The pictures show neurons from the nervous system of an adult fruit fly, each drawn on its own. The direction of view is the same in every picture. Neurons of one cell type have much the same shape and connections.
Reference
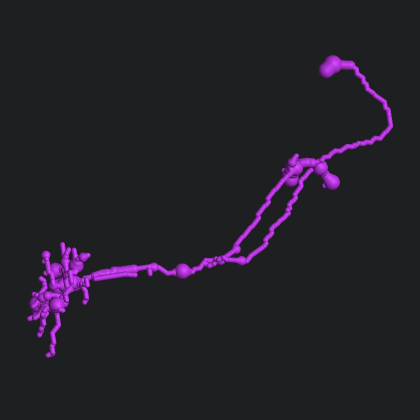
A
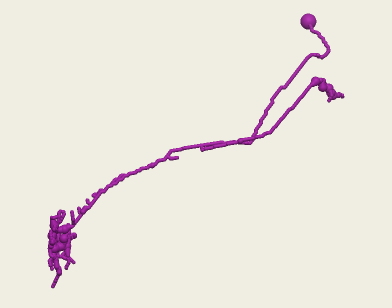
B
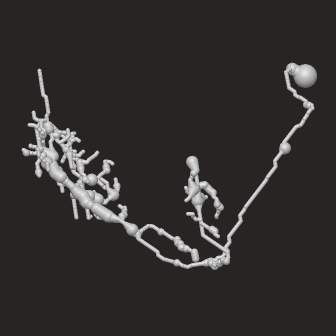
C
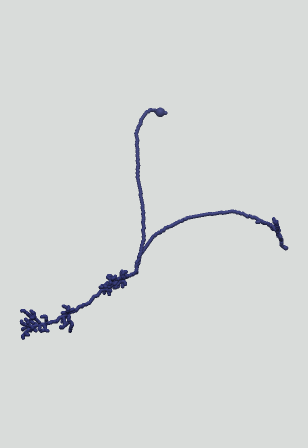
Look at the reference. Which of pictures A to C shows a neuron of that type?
A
